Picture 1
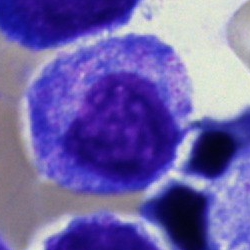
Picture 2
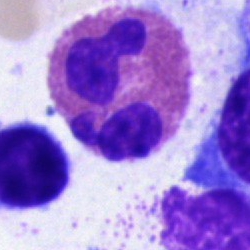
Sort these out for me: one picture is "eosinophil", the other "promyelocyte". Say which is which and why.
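In this pair, picture 1 shows a promyelocyte and picture 2 shows an eosinophil. The promyelocyte has a roughly round outline, with its nucleus set off-centre toward the lower right of the cell. Its cytoplasm stains blue and forms a rim that is widest on the upper-left side.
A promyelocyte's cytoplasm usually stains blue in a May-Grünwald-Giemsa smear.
Dark-staining cells lie close against the promyelocyte's lower-right edge. In the eosinophil, the chromatin is dark purple and condensed, and no nucleoli can be seen in the nucleus.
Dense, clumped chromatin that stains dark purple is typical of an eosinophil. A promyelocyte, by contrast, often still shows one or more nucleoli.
Small purple particles are scattered in the background below the eosinophil.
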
